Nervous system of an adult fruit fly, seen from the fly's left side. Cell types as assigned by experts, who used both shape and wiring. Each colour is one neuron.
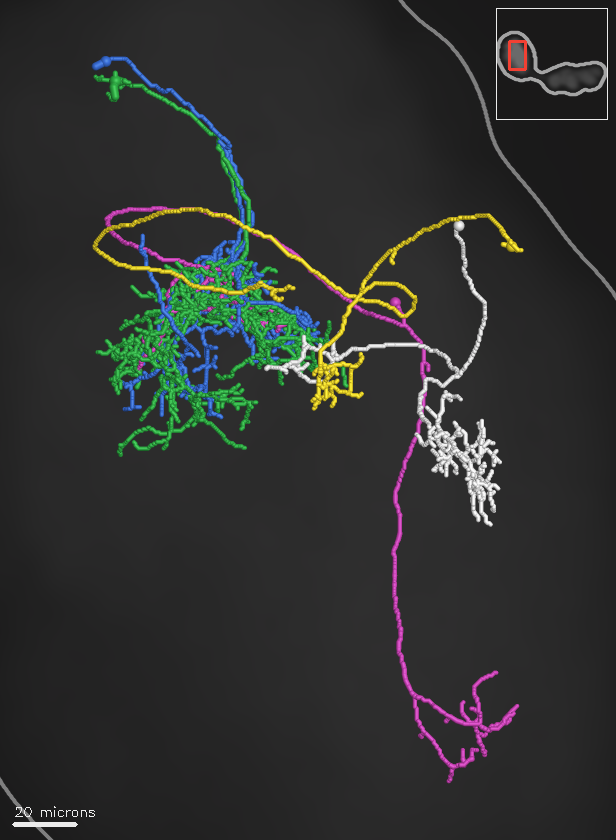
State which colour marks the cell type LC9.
magenta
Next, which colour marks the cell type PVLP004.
green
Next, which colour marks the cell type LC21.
white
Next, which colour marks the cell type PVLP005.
blue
